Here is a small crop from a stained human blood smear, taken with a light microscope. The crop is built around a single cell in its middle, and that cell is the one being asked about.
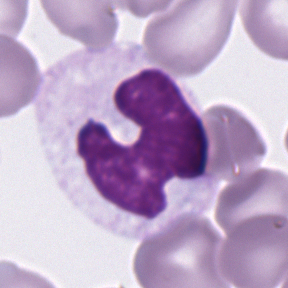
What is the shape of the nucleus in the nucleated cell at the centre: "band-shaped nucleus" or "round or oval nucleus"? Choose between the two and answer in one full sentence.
What the nucleus forms is a curved band rather than separate lobes.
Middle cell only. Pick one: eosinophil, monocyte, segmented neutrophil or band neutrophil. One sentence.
The cell at the centre of the field is a band neutrophil.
